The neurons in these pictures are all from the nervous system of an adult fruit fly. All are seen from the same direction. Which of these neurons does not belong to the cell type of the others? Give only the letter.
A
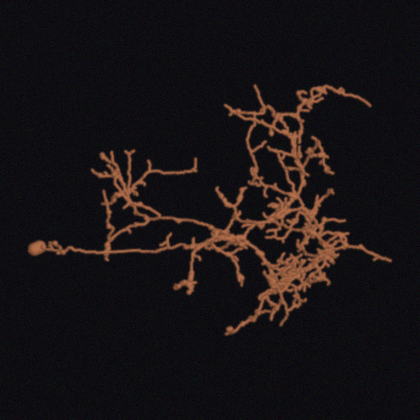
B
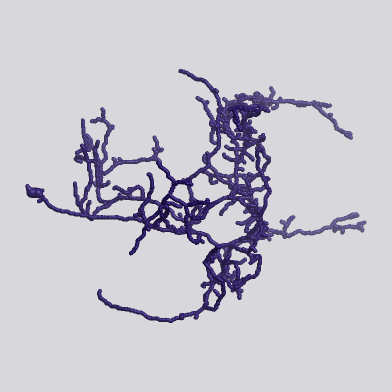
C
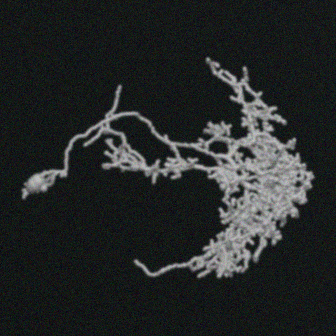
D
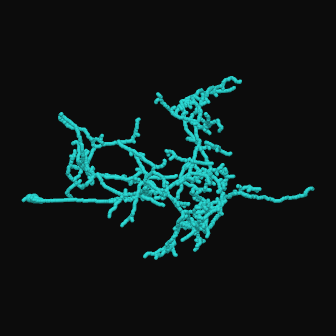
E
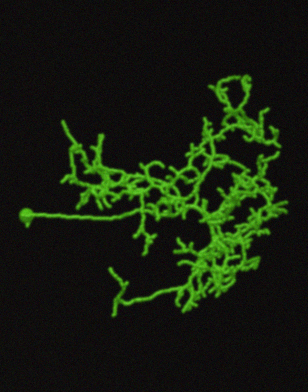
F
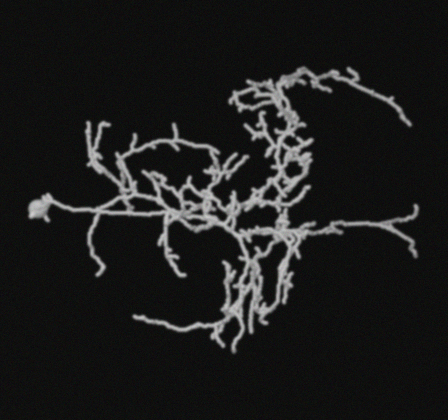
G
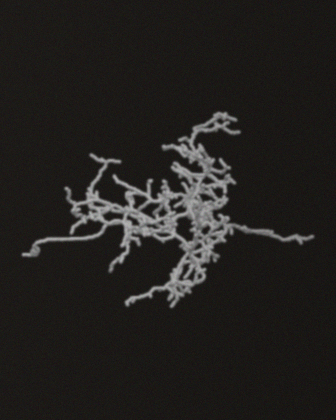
C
